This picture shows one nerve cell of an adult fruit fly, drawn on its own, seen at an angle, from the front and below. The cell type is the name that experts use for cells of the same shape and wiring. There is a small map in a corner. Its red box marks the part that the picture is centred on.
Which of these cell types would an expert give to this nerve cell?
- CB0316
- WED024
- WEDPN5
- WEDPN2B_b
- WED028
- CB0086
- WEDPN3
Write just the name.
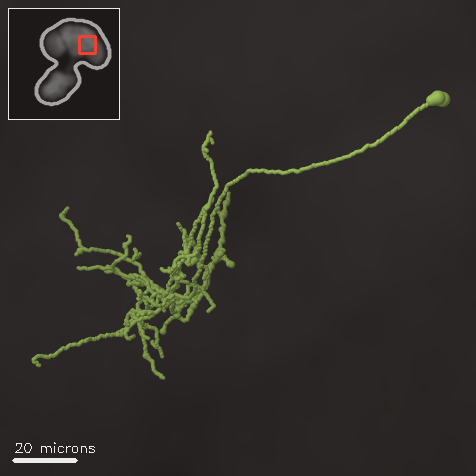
WED028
